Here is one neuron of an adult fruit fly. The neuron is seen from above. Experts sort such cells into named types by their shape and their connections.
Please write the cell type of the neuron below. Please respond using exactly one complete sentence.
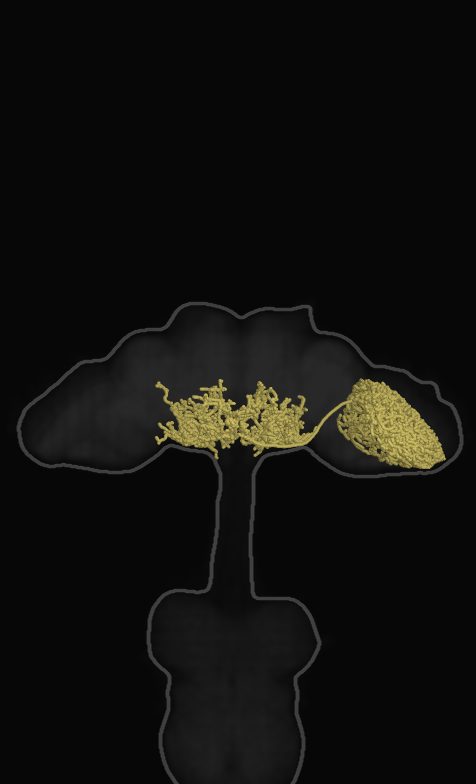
This neuron has been assigned cell type MeVC11.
